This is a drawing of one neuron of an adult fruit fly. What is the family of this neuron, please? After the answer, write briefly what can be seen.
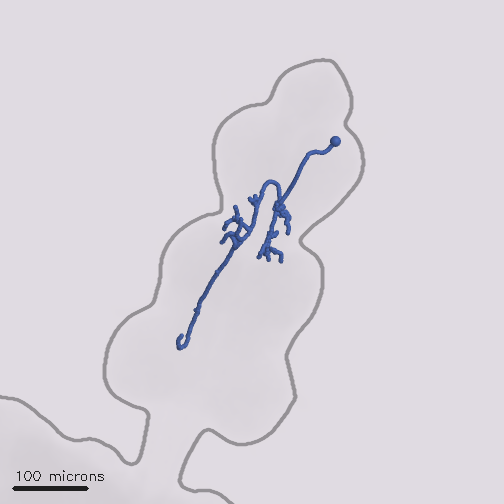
Its family is hemilineage 06A. Its broad class is nerve-cord intrinsic neuron. From top to bottom in the picture it spans about 300 microns. In this view it is taller than it is wide.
